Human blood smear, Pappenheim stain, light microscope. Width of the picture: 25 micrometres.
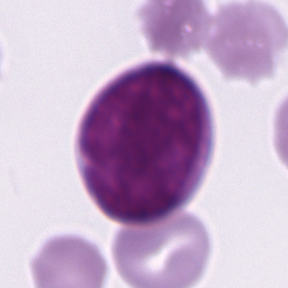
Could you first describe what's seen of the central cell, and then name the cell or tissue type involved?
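The cell measures about 15 by 12 micrometres and has a smooth, rounded-oval outline. Its nucleus is oval in outline and fills about 90% of the cell's area, leaving only a very thin rim of cytoplasm around it. No granules are seen in the cytoplasm, and no vacuoles are seen anywhere in the cell. The cell is a myeloblast.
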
